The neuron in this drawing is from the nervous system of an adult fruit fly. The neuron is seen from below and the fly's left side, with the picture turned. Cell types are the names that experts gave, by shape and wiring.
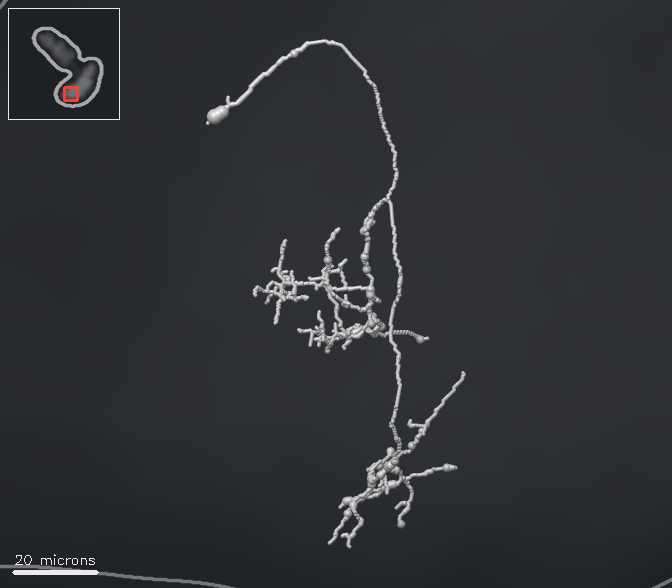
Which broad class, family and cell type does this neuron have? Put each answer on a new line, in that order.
central-brain intrinsic neuron
hemilineage VLPp&l1_anterior
LHPV2c4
